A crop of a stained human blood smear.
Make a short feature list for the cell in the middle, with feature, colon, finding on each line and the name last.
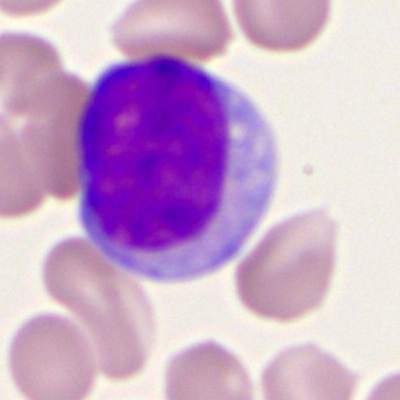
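Nucleus: single unlobed mass
Position: toward upper left of cell
Chromatin: stains deep purple
Cytoplasm: pale blue
Name: myeloblast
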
